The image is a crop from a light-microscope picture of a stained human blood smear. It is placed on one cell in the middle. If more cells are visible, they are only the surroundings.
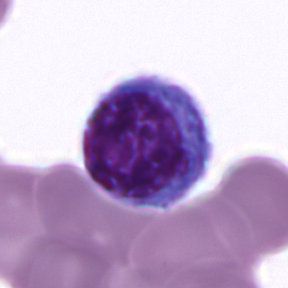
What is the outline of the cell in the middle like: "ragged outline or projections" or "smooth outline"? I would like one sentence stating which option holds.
It is a smooth edge that this cell shows.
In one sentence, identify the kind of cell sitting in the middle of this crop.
The cell at the middle of the frame should be recorded as a plasma cell.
